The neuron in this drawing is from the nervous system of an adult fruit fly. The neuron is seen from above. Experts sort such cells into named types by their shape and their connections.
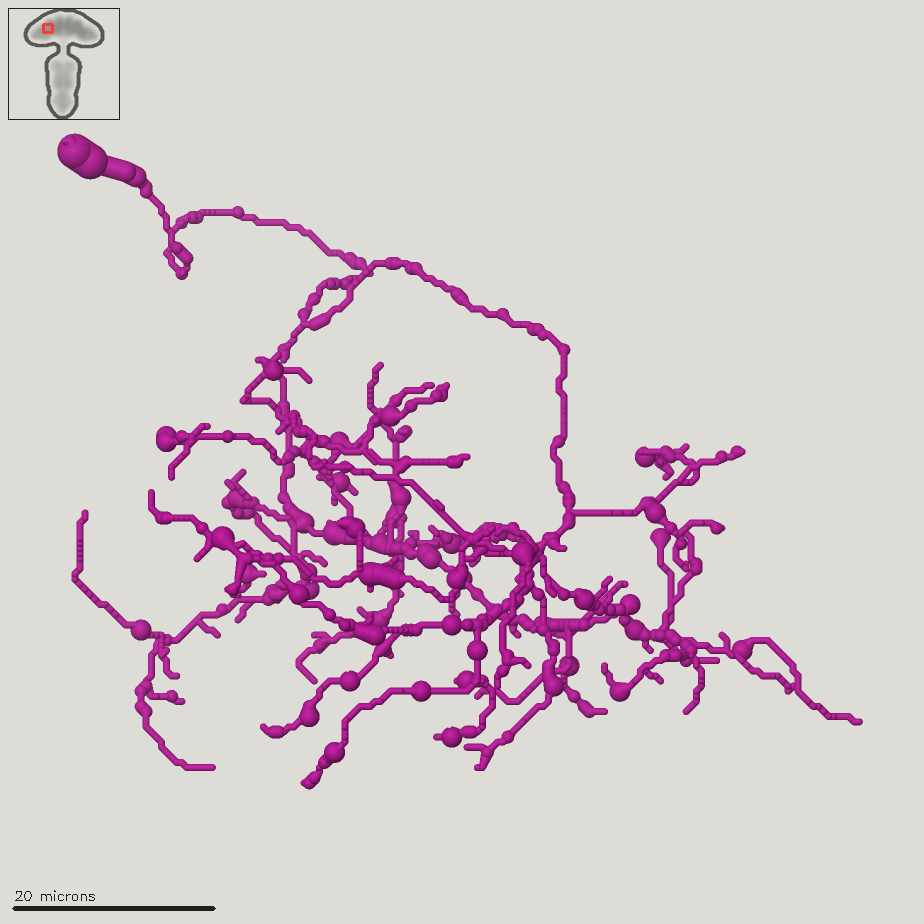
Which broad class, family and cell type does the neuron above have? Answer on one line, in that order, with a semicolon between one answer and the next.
central-brain intrinsic neuron; hemilineage LHl1; LHAV4a7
